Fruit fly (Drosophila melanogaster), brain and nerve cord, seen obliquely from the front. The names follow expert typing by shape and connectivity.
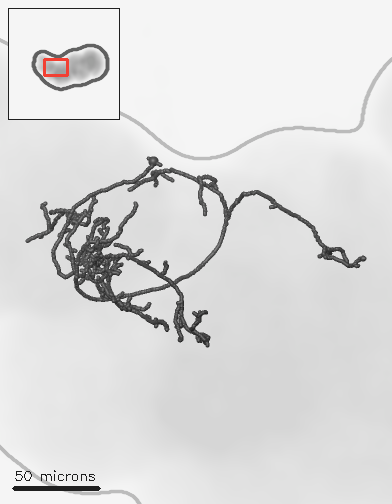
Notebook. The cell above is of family: hemilineage 19B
